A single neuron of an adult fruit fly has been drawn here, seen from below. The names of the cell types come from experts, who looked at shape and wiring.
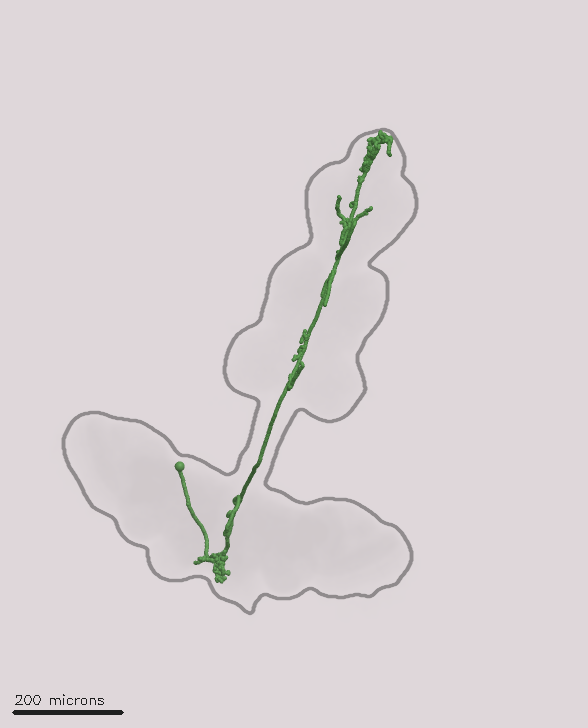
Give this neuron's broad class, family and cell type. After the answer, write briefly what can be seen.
This is a descending neuron. The family is hemilineage SMPpv2_dorsal. Its cell type is DNpe036. By the scale bar it is about 850 microns tall in this view. As drawn here it is taller than it is wide.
